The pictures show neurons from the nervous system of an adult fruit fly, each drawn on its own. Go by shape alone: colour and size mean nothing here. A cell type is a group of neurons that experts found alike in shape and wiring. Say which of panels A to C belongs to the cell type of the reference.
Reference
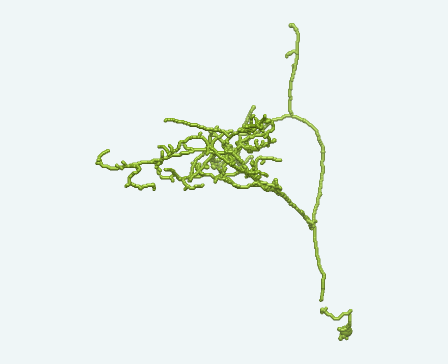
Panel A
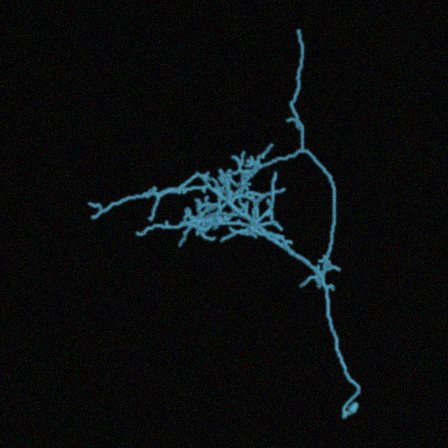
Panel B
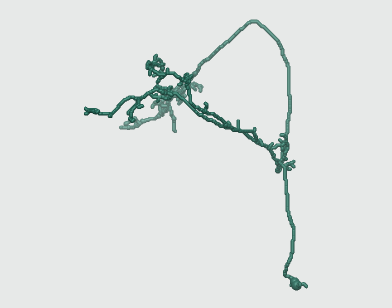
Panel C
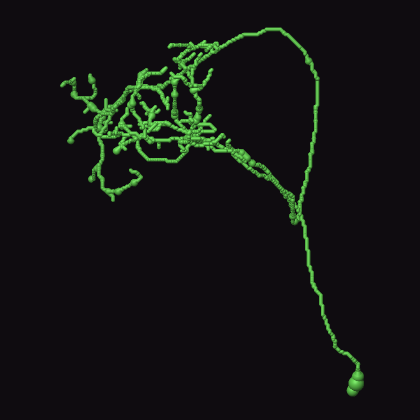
A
